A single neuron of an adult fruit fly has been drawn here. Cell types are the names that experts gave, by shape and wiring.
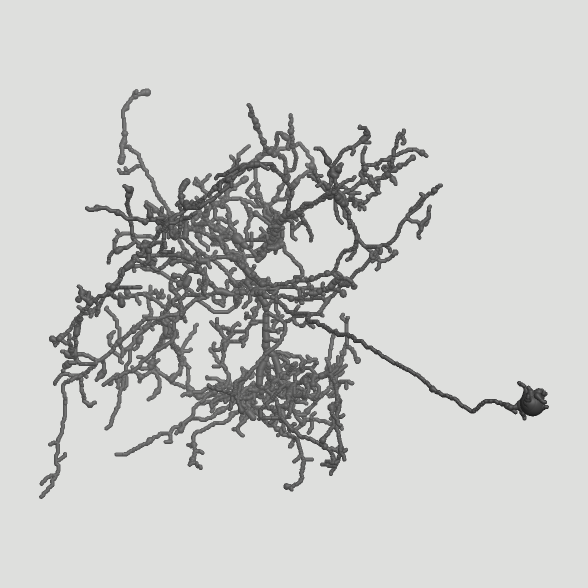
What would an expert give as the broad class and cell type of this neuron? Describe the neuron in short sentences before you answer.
More than a hundred branch ends can be seen. As drawn here it is about as wide as it is tall. Its broad class is central-brain intrinsic neuron. The cell type is CB0540.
